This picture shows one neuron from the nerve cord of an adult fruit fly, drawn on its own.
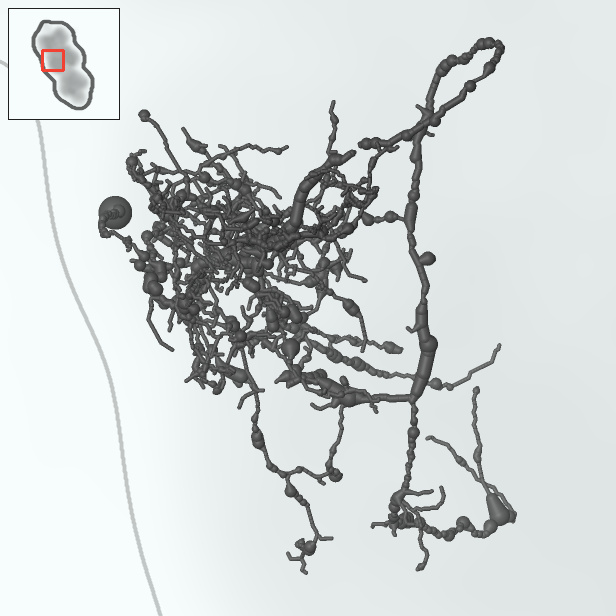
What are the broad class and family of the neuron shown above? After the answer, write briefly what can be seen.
Its broad class is nerve-cord intrinsic neuron. Its family is hemilineage 17A. In this view it is taller than it is wide.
